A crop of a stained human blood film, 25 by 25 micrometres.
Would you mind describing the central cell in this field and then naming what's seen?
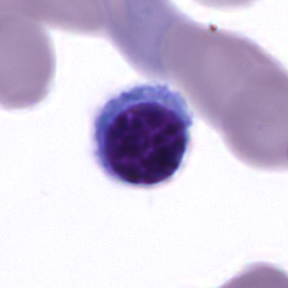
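Checking each point in turn, the outline is roughly round, with a slightly ragged edge along the top. Next, the nucleus fills most of the cell. Last, the cytoplasm shows no granules. This is a plasma cell.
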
